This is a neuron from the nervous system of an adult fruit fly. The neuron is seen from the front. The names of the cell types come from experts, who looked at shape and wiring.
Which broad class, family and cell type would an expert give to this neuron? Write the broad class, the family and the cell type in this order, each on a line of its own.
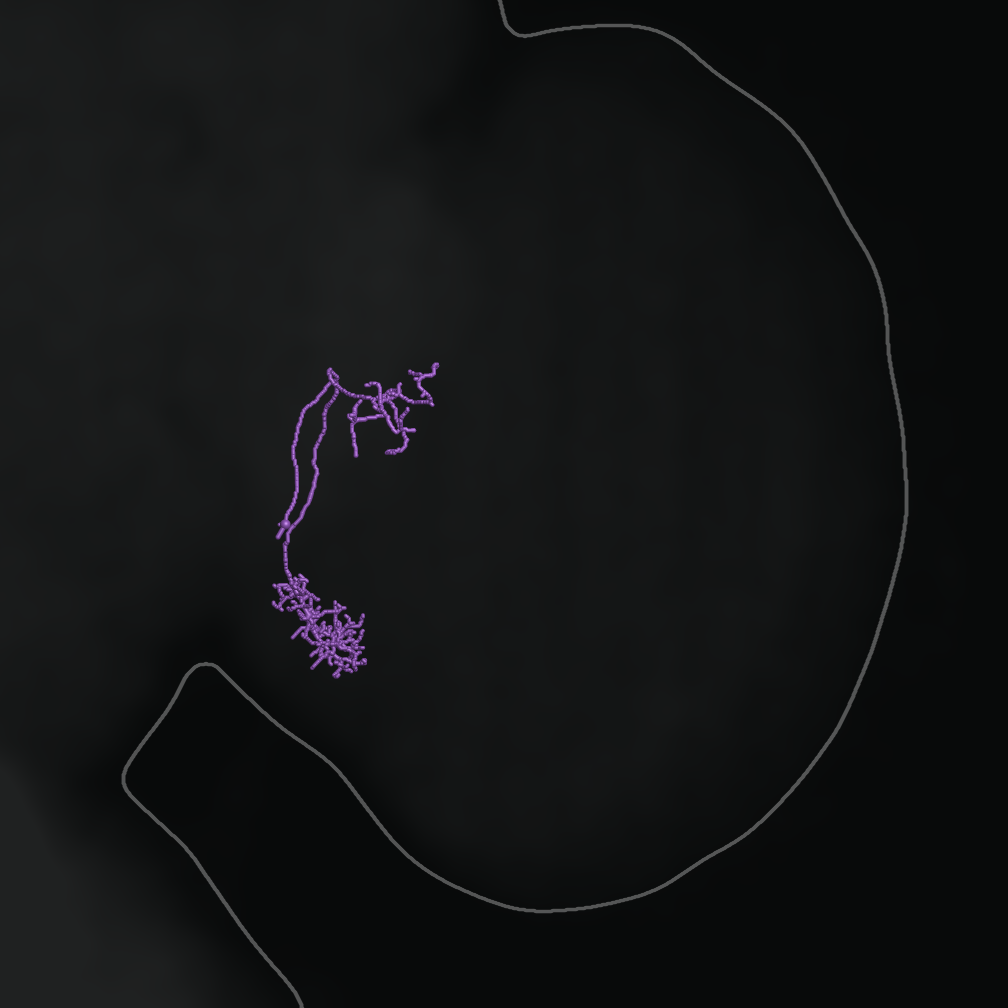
visual projection neuron
hemilineage VPNv1
LC17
